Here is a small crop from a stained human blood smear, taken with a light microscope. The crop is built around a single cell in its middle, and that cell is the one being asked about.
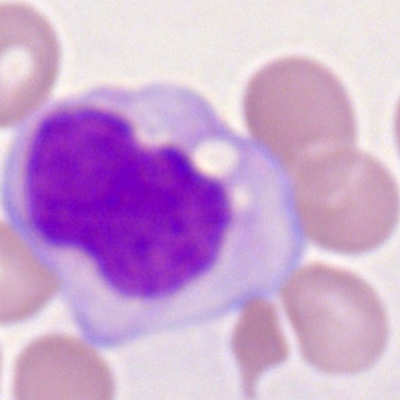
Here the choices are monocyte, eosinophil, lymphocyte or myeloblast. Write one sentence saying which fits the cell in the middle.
This crop's central cell is a monocyte.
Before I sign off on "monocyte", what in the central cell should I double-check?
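Look first at the nucleus: it is large and irregular, with a notch in its upper right side. Its chromatin is dark purple, mottled with lighter patches. Around it, the cytoplasm is a pale grey-blue. Now find the clear round vacuoles lying in the cytoplasm beside the upper right of the nucleus. Those are the features this monocyte shows.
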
